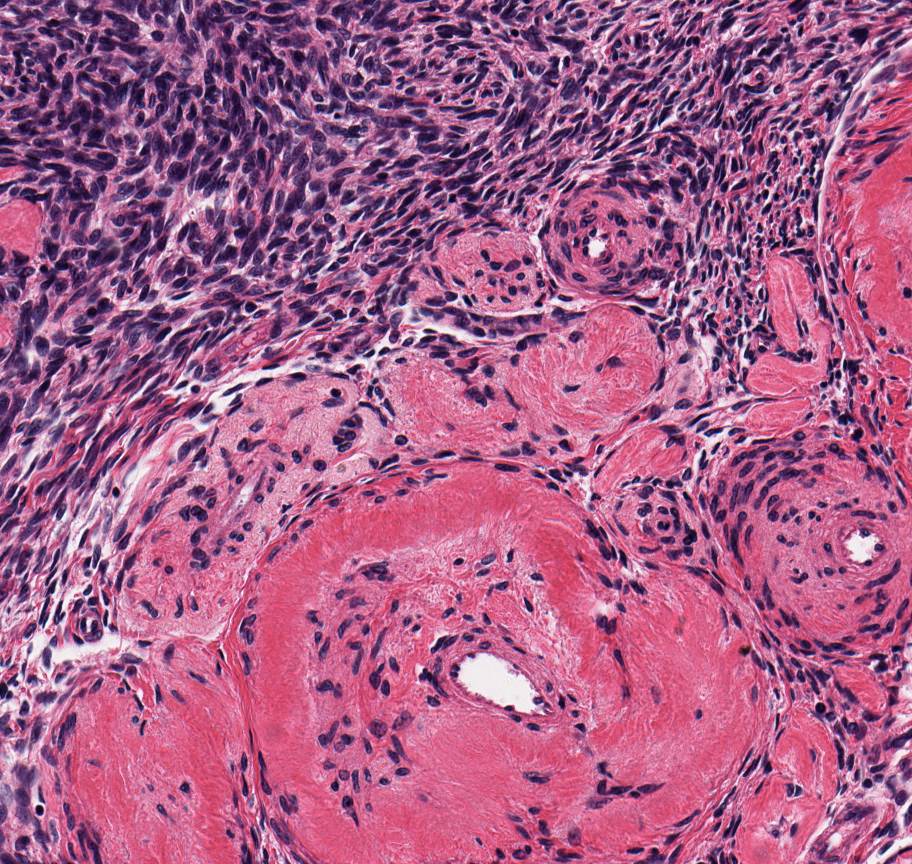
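Ovary: densely cellular spindle-cell stroma fills the upper and left part, while thick-walled vessels crowd the lower and right. Their walls are greatly thickened by homogeneous, glassy, bright pink material, and the lumens are empty white spaces with no red blood cells. You won't find epithelium, glands or fat cells anywhere here.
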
